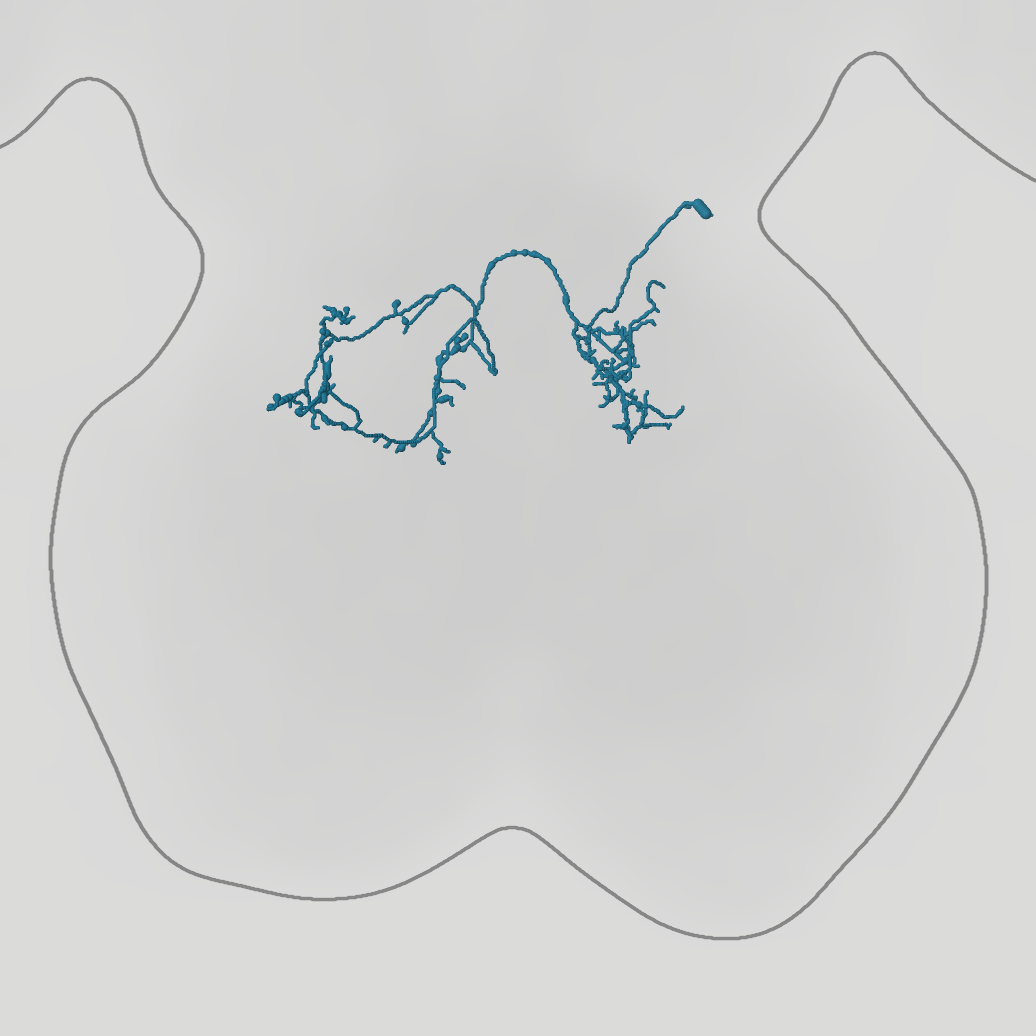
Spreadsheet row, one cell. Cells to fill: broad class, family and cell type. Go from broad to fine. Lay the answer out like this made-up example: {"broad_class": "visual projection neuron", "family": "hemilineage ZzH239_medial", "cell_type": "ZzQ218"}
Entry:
{"broad_class": "nerve-cord intrinsic neuron", "family": "hemilineage 06A", "cell_type": "IN06A072"}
